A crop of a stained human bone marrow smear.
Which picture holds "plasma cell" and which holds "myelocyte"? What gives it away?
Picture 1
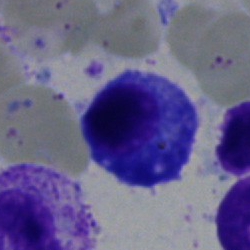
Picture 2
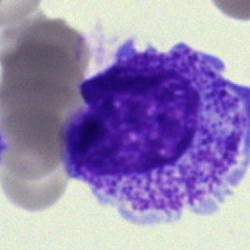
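The plasma cell belongs to picture 1, the myelocyte to picture 2. Checking nuclear position: both nuclei sit off-centre toward the upper left of the cell.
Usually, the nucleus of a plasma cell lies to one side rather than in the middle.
Checking the nucleus itself: in the plasma cell it stains a dense, dark purple throughout. Checking cytoplasm: the plasma cell's is abundant and deep blue, whereas the myelocyte's forms a plentiful, broad pale lilac zone below and to the right of its nucleus. Checking granules: the plasma cell has no distinct ones, only a few small pale spots in the lower right of its cytoplasm, while the myelocyte's cytoplasm is crowded with many purple granules. Checking outlines: roughly round with a slightly irregular, fuzzy edge in the plasma cell, irregular with small bulges along the top and right in the myelocyte. Pale grey red cells lie against the myelocyte's left side.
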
